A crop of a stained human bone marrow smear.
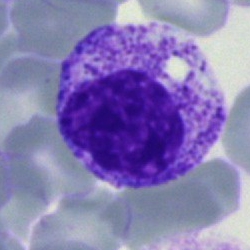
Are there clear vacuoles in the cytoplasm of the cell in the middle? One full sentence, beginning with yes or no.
Yes, at least one clear vacuole is held within its cytoplasm.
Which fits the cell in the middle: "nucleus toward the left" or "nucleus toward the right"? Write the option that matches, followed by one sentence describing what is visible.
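Nucleus toward the left. The nucleus sits off-centre, toward the lower left of the cell.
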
